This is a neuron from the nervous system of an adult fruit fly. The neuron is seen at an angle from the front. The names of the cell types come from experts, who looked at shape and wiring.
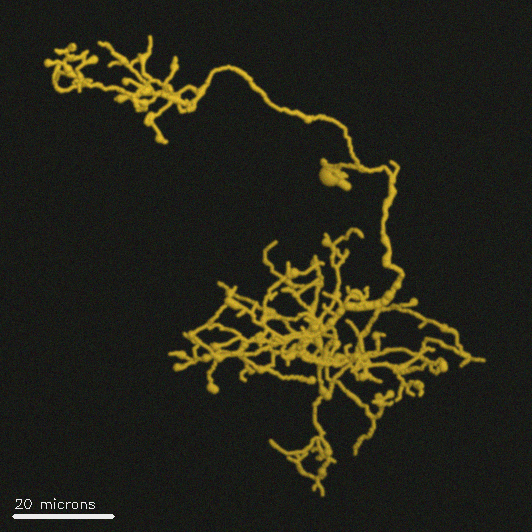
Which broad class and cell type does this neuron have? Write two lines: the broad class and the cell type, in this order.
central-brain intrinsic neuron
IB022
